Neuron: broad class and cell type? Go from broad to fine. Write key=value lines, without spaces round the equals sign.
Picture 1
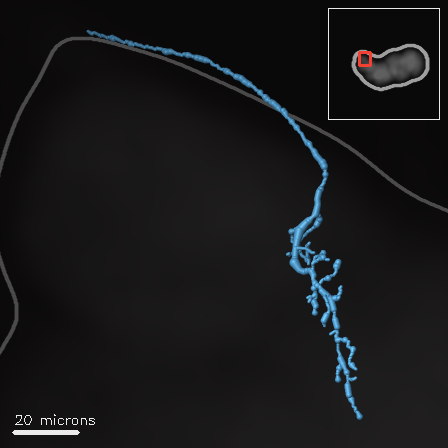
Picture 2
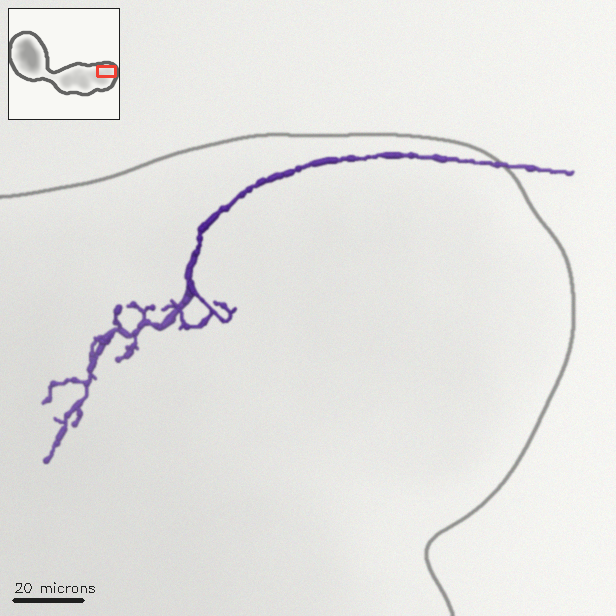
broad_class=sensory neuron entering the nerve cord
cell_type=SNxx03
